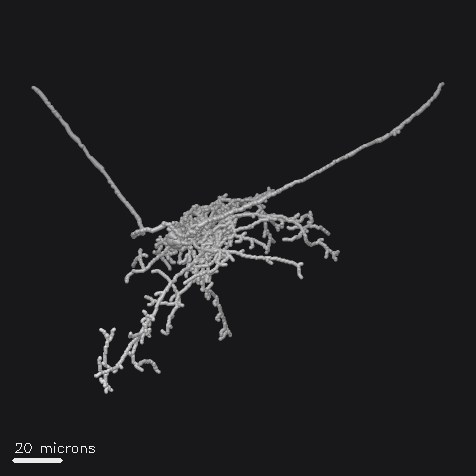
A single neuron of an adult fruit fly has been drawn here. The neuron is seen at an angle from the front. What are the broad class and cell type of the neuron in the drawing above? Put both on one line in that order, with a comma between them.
efferent neuron of the nerve cord, ENXXX128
